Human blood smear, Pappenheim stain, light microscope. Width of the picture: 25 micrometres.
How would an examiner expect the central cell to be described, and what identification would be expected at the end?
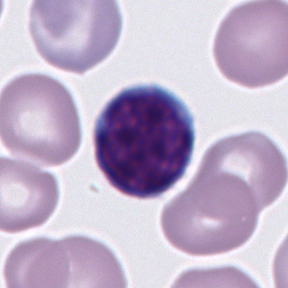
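Start with the size: the cell is about 9 micrometres across. Its nucleus is round in outline, with no notch, fold or lobes, and it takes up about 80% of the cell's area. The chromatin is dark purple and coarsely clumped. Around the edge you'll find only a thin blue rim of cytoplasm, and small reddish dots are scattered over the cell. This is a typical lymphocyte.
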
